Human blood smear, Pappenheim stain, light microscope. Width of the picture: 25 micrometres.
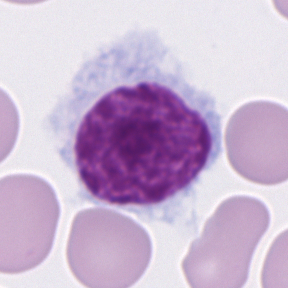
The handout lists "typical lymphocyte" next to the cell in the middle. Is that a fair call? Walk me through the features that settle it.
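Starting at the edge: it is ragged and indistinct, not smooth, and fine hair-like wisps of cytoplasm project from the surface. Those go with hairy cell. The nucleus is roughly round, not lobed, about 11 micrometres across, with no distinct nucleolus; on its own that doesn't choose between the two names. The cytoplasm shows no coarse reddish granules.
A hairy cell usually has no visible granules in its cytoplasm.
So that sits with hairy cell too. The red cells lie around it without overlapping. Weighing it all, typical lymphocyte doesn't fit; this is a hairy cell.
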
